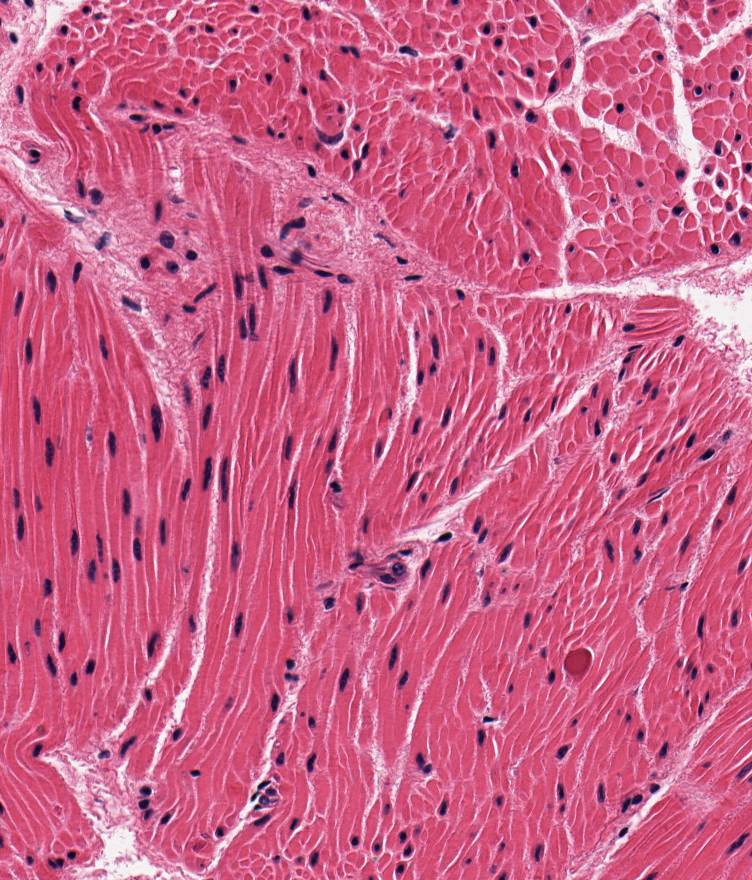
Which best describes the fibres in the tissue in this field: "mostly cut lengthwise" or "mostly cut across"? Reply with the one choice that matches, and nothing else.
Mostly cut lengthwise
